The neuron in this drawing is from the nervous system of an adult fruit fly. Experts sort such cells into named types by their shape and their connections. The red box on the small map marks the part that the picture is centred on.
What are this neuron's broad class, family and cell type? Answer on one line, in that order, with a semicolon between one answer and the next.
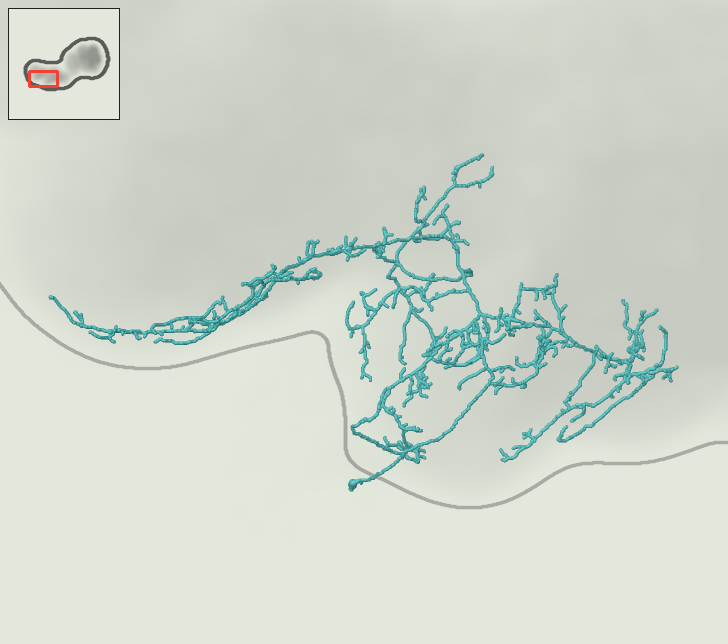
nerve-cord intrinsic neuron; hemilineage 04B; IN04B056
